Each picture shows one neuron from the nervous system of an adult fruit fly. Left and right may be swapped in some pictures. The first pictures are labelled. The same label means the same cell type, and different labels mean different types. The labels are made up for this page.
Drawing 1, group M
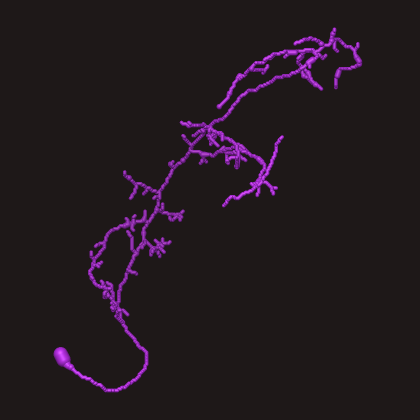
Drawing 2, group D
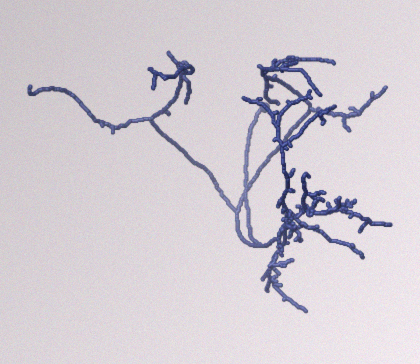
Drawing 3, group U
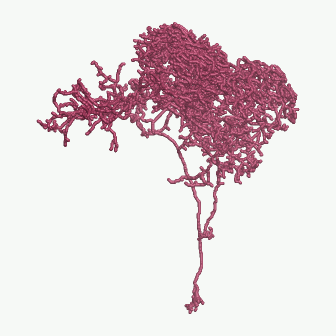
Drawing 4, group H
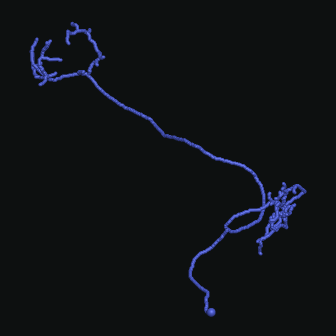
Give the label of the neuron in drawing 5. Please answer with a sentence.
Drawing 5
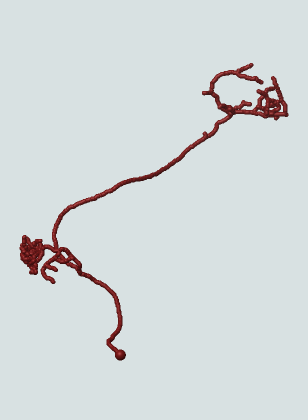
It belongs to group H.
